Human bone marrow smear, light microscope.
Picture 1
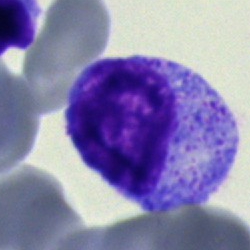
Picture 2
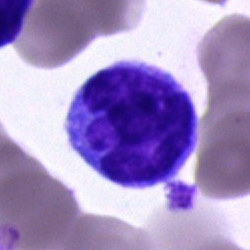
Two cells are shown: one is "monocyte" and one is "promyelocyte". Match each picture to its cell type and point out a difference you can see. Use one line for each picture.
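Picture 1 is a promyelocyte. Small purple granules are scattered through the cytoplasm.
Picture 2 is a monocyte. No granules are seen in the cytoplasm.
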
